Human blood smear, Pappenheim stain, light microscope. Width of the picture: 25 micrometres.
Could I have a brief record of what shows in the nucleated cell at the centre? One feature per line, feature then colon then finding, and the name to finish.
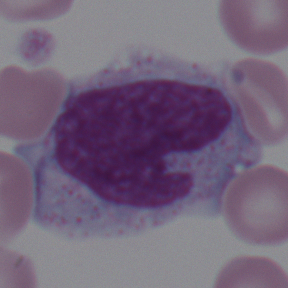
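Nucleus: deep notch cutting into lower right side
Nuclear size: about 16 by 11 micrometres
Cytoplasmic rim: widest below nucleus
Cytoplasm: pale greyish blue
Granules: fine, pinkish-red, scattered through cytoplasm
Cell: monocyte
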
